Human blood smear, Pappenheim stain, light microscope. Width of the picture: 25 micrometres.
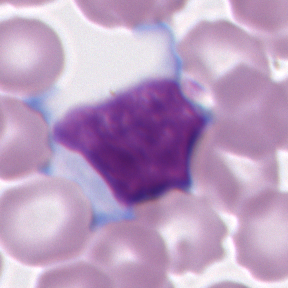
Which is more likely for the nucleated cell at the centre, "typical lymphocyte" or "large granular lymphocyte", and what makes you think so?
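Typical lymphocyte, not large granular lymphocyte.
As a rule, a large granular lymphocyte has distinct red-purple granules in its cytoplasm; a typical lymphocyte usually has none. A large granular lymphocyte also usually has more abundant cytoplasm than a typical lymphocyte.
Cytoplasm here: pale sky blue, with a thin strip running upward from the top of the cell between the red cells. Nucleus: about 13 by 11 micrometres, angular in outline with several pointed corners; chromatin coarse and mottled.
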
